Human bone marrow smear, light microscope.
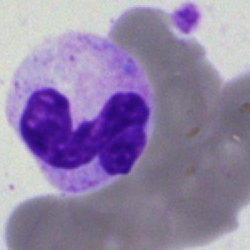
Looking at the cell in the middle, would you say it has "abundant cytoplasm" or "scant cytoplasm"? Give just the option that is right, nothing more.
Abundant cytoplasm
